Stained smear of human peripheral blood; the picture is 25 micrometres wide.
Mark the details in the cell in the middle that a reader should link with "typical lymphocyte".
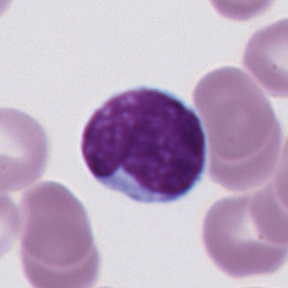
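Much here goes with a typical lymphocyte: the nucleus fills about 80% of the cell's area and measures about 11 by 9 micrometres.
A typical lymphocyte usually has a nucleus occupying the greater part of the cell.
The nucleus is indented along its lower edge, where the cytoplasm lies.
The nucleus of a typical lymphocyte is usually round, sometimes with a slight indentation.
The cytoplasm shows mainly as a pale blue crescent at the bottom of a round, smooth cell.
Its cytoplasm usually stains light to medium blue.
What matches less well is the size: this cell is about 11 micrometres across.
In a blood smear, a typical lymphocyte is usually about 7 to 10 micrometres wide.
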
